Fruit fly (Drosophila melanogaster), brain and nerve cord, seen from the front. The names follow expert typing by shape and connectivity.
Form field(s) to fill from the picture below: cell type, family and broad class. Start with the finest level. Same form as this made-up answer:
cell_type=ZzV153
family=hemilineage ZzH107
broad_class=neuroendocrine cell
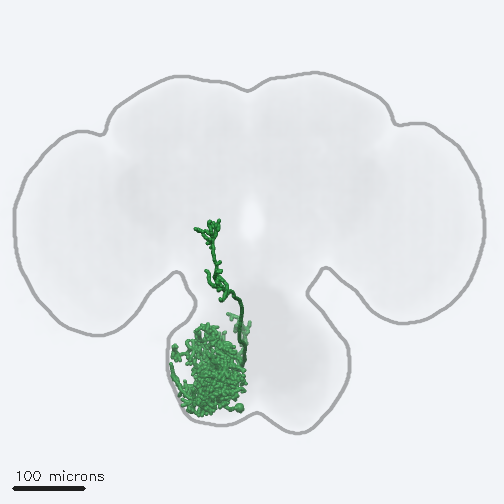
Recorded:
cell_type=AN04B001
family=hemilineage 04B
broad_class=ascending neuron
